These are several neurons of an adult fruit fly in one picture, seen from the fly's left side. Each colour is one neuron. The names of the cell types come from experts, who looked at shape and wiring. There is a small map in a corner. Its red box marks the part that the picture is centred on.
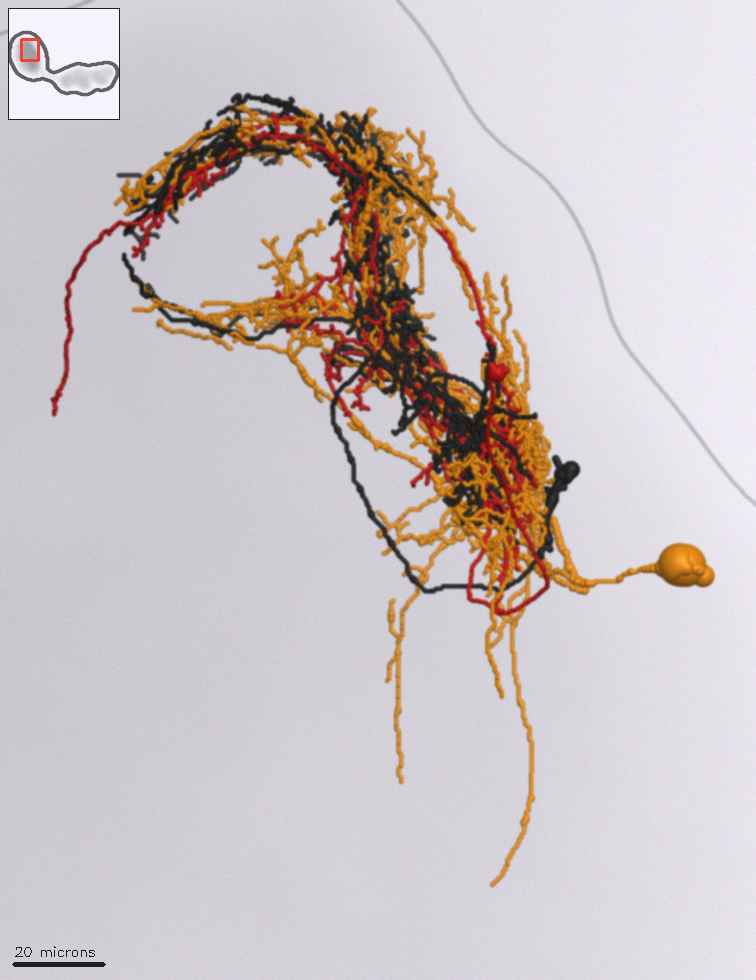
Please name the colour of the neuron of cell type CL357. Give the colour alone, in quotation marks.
"orange"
